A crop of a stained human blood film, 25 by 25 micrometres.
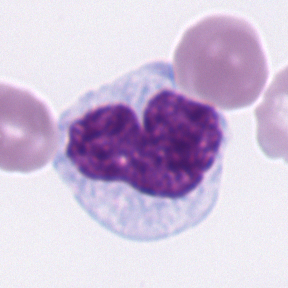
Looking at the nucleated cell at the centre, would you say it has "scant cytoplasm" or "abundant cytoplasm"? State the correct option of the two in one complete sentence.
What surrounds the nucleus is plentiful cytoplasm.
